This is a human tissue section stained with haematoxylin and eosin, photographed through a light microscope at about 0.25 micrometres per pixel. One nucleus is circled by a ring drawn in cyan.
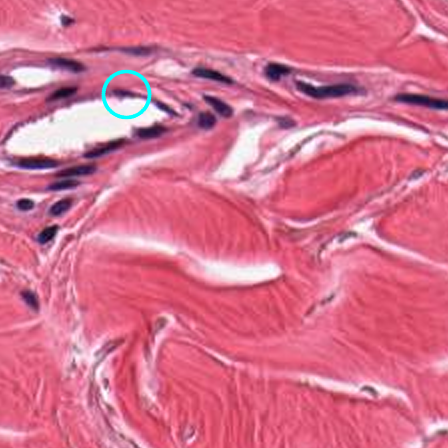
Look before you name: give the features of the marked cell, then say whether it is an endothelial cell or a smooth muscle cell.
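The nucleus is long, thin and flattened, drawn out parallel to the edge of the nearby lumen. The nucleus stains dark and fairly evenly, with no clear inner detail at this scale. Little cytoplasm can be told apart around the nucleus; it blends into the pink tissue without a distinct outline. The cell lies along the wall of a small vessel with an open white lumen, in a row with other similar slender dark nuclei lining it. The marked cell is an endothelial cell.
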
